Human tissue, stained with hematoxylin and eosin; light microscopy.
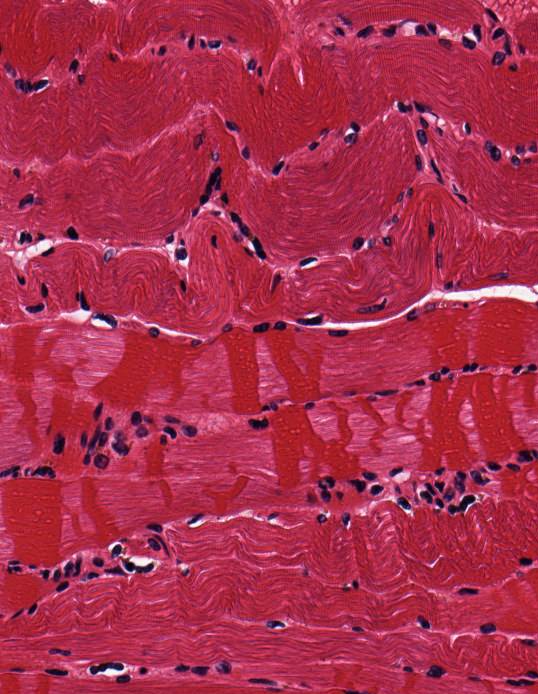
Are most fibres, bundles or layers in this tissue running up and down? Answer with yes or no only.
No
